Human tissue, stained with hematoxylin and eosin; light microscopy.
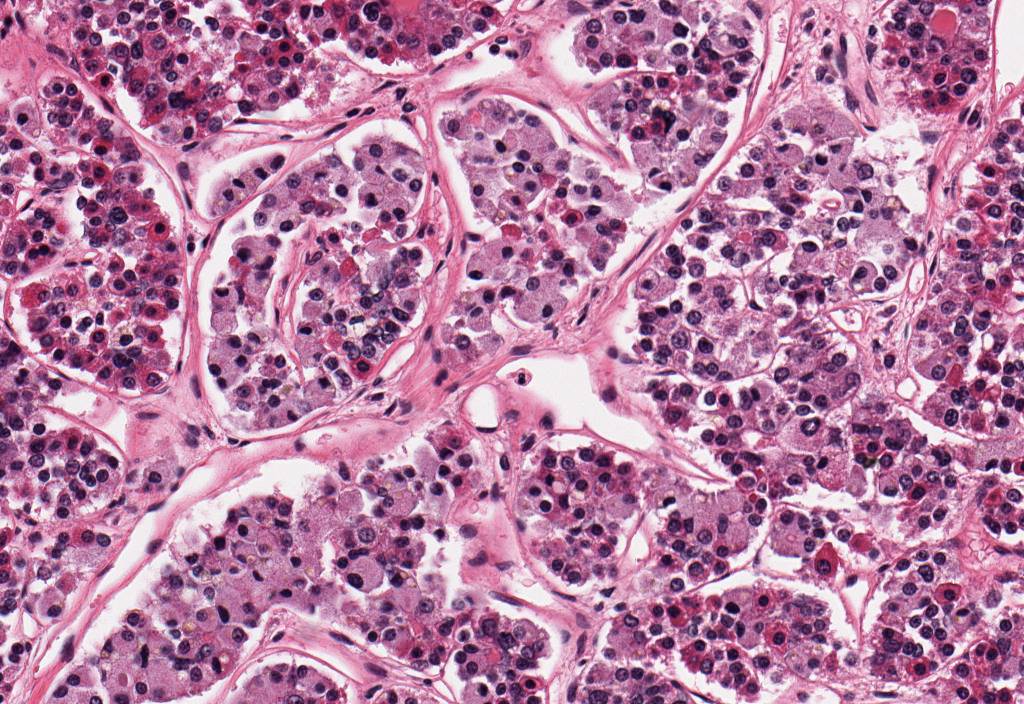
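Pituitary, H&E section: the cells sit in rounded nests across the whole field, with no gland lumens, divided by thin pink septa. Those septa are slender strands of fibrous tissue carrying scattered elongated dark nuclei, and a broader band of septal tissue crosses the middle diagonally, from lower left toward upper right.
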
